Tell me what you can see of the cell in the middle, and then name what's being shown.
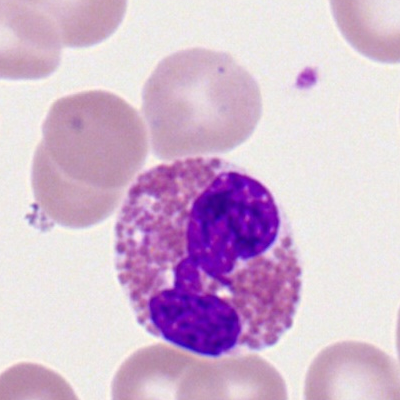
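Coarse, round, orange-pink granules pack the cytoplasm. Granule-filled cytoplasm takes up more of the cell than the nucleus. Outline smooth, round to slightly oval; chromatin dark purple, densely clumped. Eosinophil.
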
